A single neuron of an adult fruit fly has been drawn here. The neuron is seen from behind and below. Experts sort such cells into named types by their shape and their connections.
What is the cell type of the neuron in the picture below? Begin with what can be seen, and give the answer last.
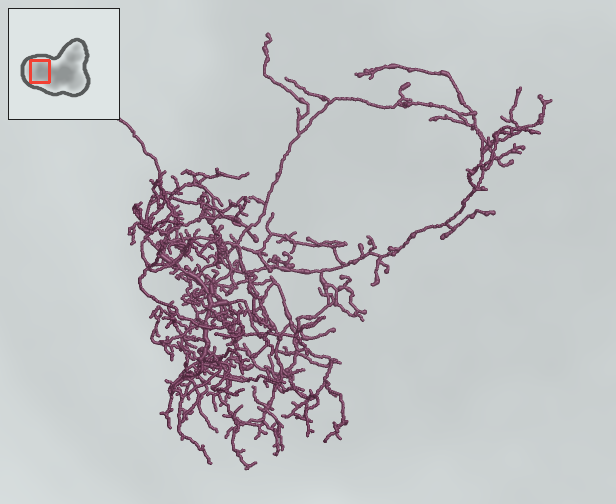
More than a hundred branch ends can be seen. In this view it is about as wide as it is tall. It is a central-brain intrinsic neuron. The cell type is AVLP417.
